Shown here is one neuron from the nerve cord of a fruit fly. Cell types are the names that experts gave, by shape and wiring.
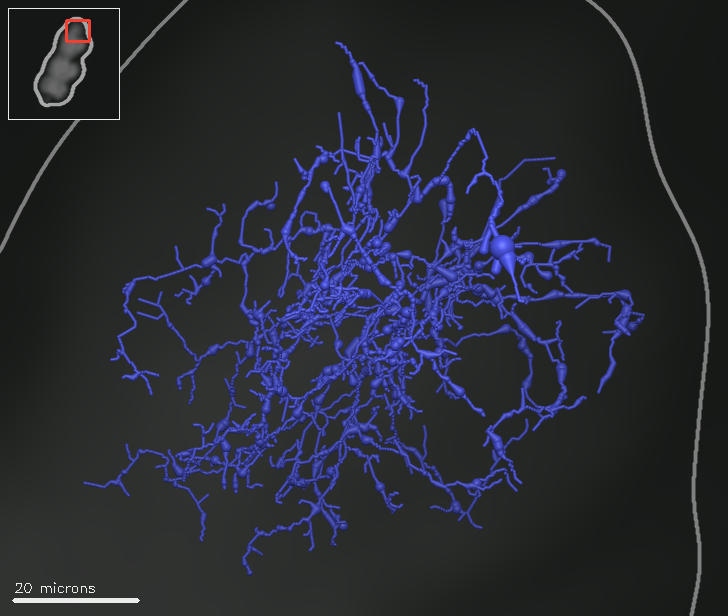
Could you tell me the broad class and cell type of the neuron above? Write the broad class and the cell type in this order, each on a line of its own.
nerve-cord intrinsic neuron
INXXX421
